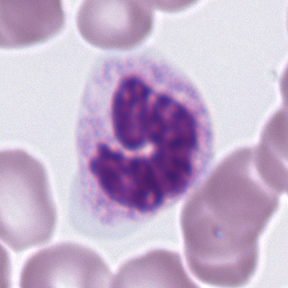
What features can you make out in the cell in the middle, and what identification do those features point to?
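In this cell the nucleus curls around a small pale central gap, and its chromatin is dark purple and coarsely clumped. Fine pinkish-violet granules are scattered through the cytoplasm, where no vacuoles are seen. The cell is a segmented neutrophil.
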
